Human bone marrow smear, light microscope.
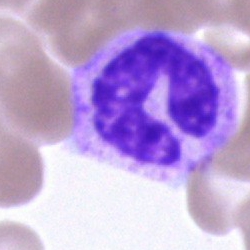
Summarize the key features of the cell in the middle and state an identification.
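First, the outline is roughly round. Second, the nucleus curves around a pale triangular space at its centre, and no nucleoli are visible within it. Third, fine violet granules are scattered through the cytoplasm. Last, the name: band neutrophil.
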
